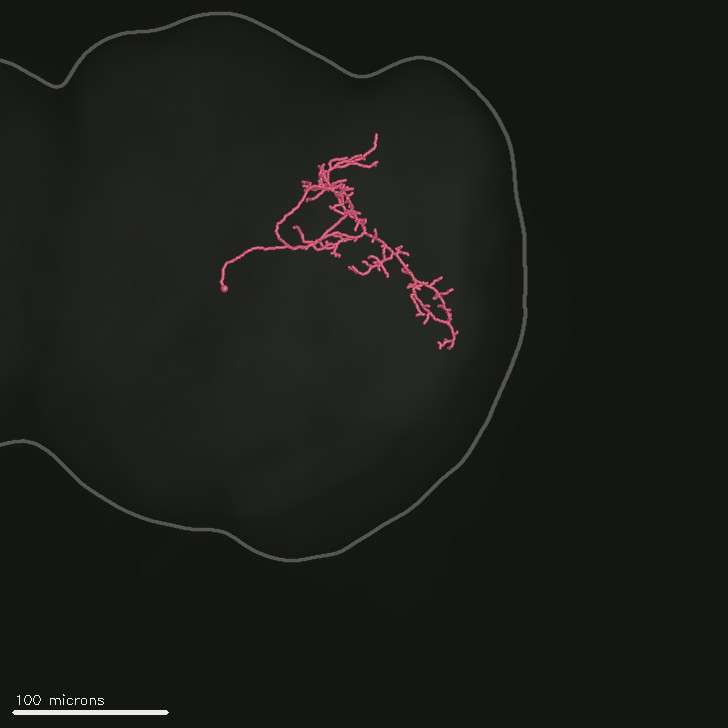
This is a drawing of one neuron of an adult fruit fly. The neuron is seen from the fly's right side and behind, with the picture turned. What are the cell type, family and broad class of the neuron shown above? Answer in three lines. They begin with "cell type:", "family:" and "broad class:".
cell type: PLP182
family: hemilineage VPNp&v1_ventral
broad class: central-brain intrinsic neuron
